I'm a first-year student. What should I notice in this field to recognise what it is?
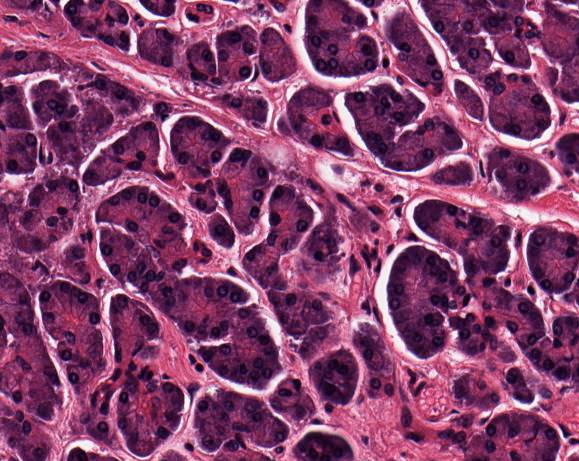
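Exocrine pancreas dominates this field. Closely packed acini fill it, each built of pyramidal cells arranged radially around a small central point.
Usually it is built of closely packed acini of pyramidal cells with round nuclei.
Each acinar cell has one small, round, dark-staining nucleus.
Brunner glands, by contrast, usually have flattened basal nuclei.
The central lumens are tiny and mostly inconspicuous. A band of pink fibrous tissue crosses diagonally from upper left toward the right, dividing them.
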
